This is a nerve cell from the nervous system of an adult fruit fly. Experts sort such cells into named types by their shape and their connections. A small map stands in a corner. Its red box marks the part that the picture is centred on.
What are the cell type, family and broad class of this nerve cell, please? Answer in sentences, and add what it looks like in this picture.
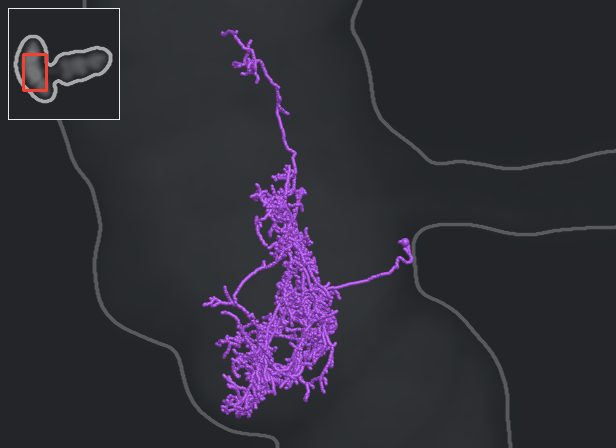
Its cell type is PVLP122. Its family is hemilineage VLPl&p2_posterior. It is a central-brain intrinsic neuron. It lies in the brain. Dozens of branch ends can be seen.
